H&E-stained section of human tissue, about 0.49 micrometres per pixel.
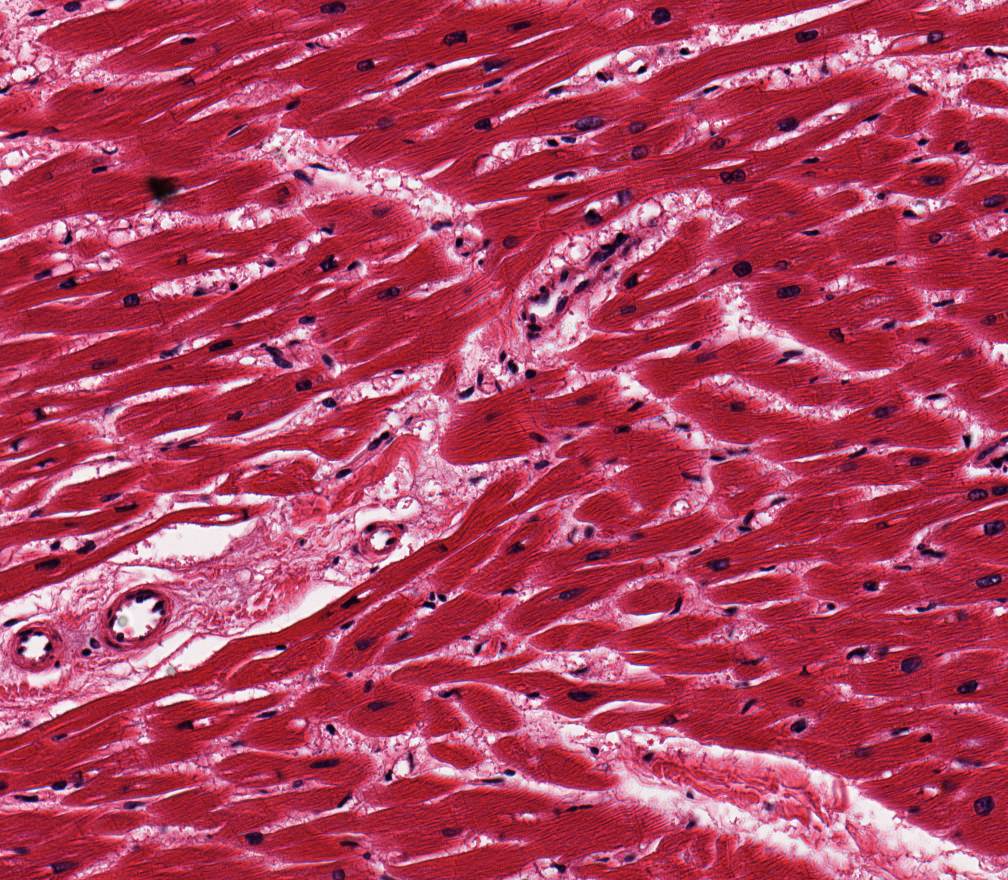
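Left ventricle of the heart. Muscle fibres branch and join one another instead of lying as separate parallel cylinders, each with a single oval, centrally placed nucleus. A diagonal band of loose, pale, finely vacuolated connective tissue crosses the middle of the field between fibre groups; small round thick-walled vessels lie within it at lower left.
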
